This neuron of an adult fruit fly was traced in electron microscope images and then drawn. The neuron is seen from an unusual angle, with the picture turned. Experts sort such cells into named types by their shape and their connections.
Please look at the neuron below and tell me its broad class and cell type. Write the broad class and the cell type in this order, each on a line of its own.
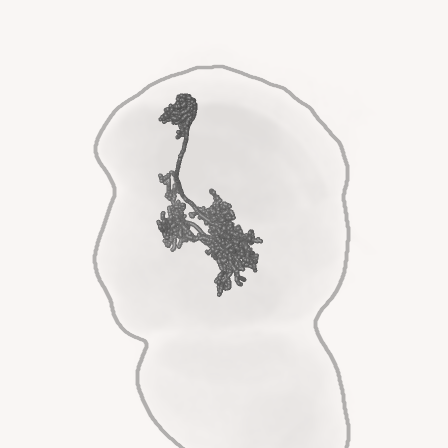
central-brain intrinsic neuron
AOTU042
